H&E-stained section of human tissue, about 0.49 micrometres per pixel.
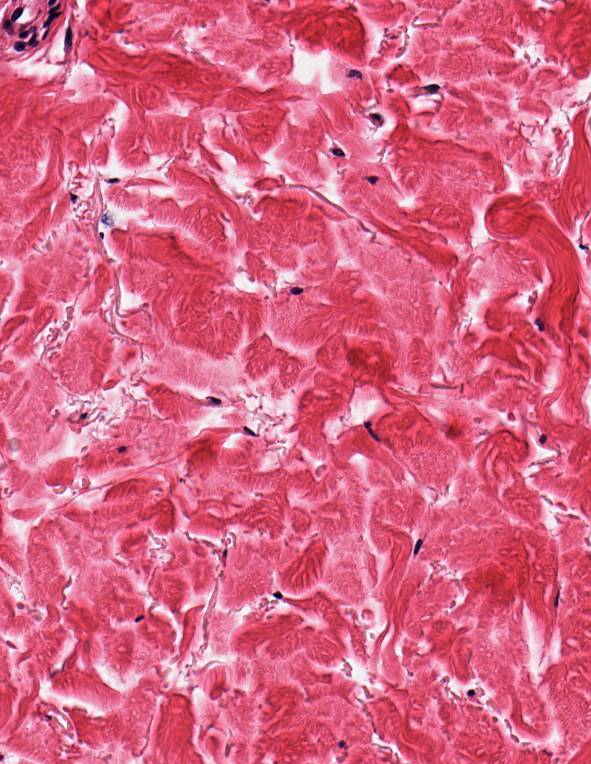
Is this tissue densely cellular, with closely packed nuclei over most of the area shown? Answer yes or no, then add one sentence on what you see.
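No. Cells are sparse, with only scattered single nuclei lying between the bundles.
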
